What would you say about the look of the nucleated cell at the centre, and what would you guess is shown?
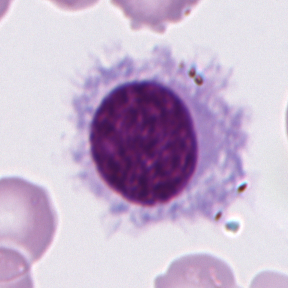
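First, the outline: it looks ragged and ill-defined, not a smooth, sharp line. The nucleus seems round to slightly oval, and I can find no indentation or lobes. It sits off-centre, leaving a wider band of cytoplasm on the right than on the left. That cytoplasm is pale bluish-lilac. I would name it a hairy cell.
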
